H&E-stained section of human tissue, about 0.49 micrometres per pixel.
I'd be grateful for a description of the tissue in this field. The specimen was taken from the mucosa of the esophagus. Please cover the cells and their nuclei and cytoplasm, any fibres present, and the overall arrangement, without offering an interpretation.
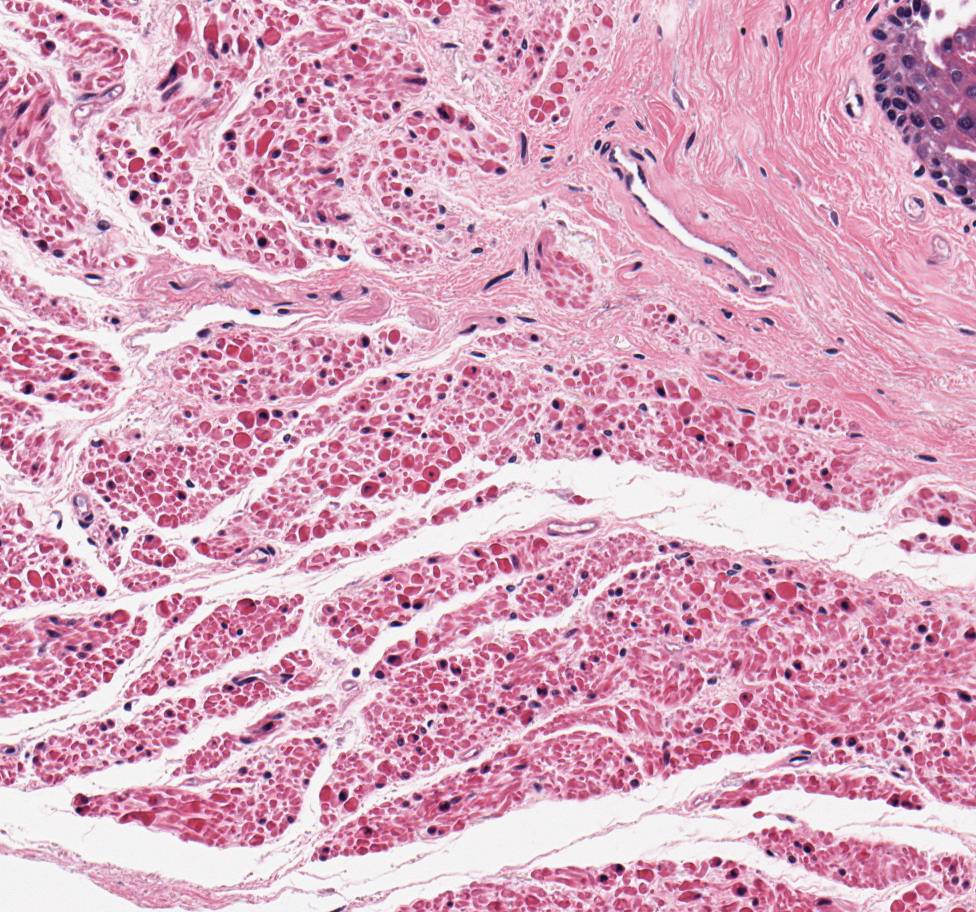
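Bundles of muscle cells cut in cross section fill most of the field, with dense connective tissue in the upper right. Each cross-cut muscle cell is a small round to polygonal pink profile, and the profiles vary in size. Small dark round nuclei are scattered among them. At the top right corner sits a small strip of epithelium with crowded dark purple nuclei.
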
